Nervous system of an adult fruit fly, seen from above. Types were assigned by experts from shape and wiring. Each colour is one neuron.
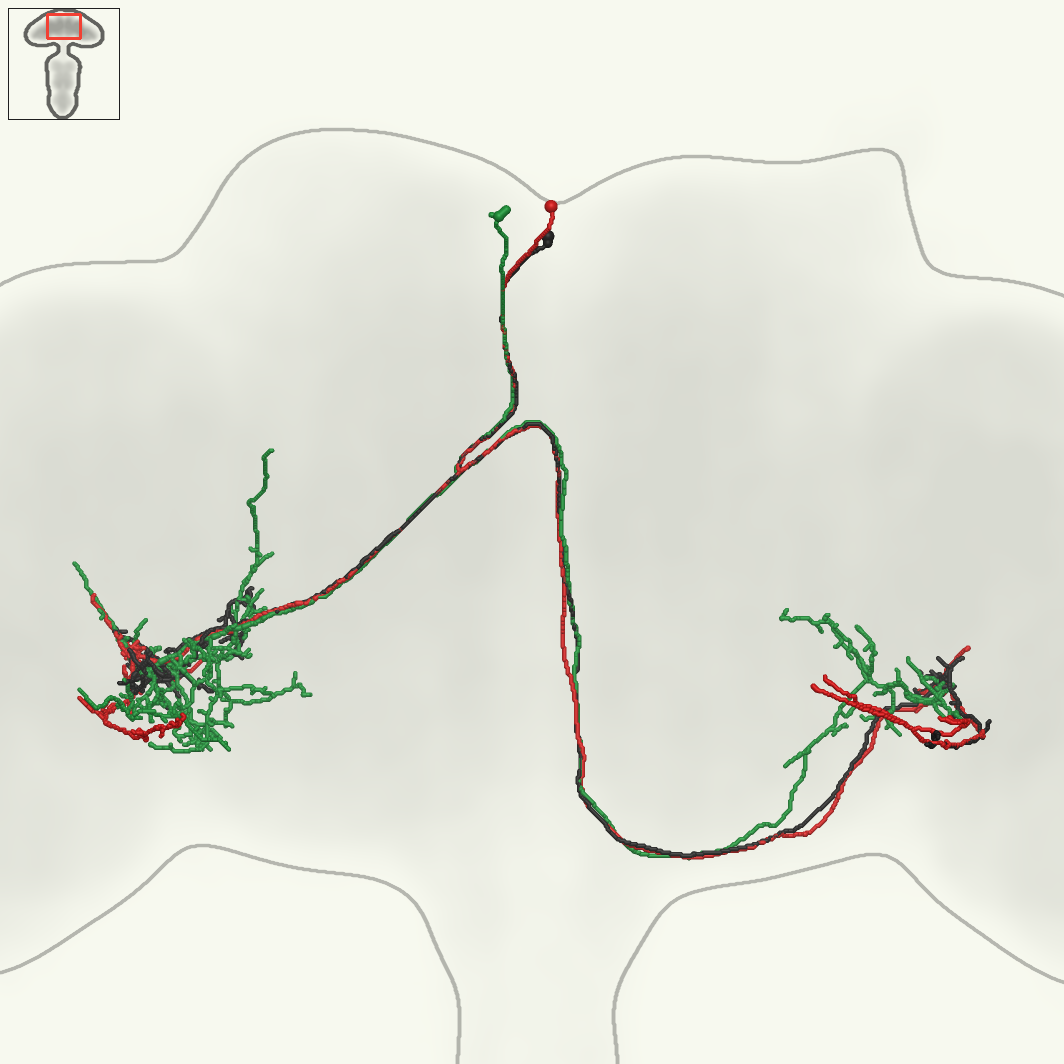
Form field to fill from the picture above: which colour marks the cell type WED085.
green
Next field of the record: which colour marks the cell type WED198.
black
